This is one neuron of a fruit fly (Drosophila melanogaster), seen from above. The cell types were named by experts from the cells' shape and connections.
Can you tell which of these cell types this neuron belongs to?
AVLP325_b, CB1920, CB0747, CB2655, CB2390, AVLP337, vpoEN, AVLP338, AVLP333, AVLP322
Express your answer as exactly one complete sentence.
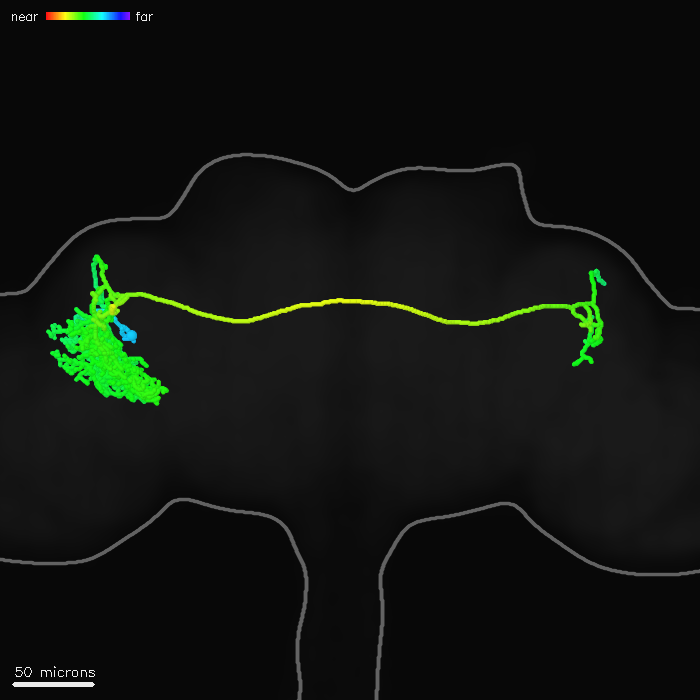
By type, the neuron is AVLP322.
